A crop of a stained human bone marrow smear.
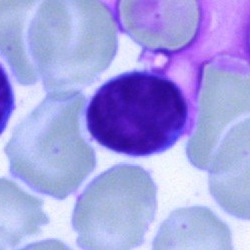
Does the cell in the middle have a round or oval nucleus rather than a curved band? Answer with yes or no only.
Yes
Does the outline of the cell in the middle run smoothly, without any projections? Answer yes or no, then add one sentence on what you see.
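Yes. The cell has a smooth, round to slightly oval outline.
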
